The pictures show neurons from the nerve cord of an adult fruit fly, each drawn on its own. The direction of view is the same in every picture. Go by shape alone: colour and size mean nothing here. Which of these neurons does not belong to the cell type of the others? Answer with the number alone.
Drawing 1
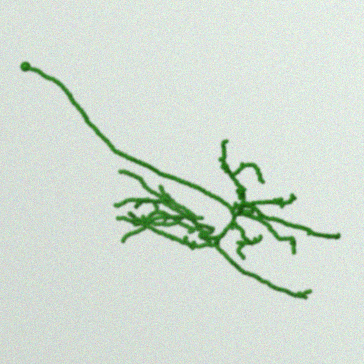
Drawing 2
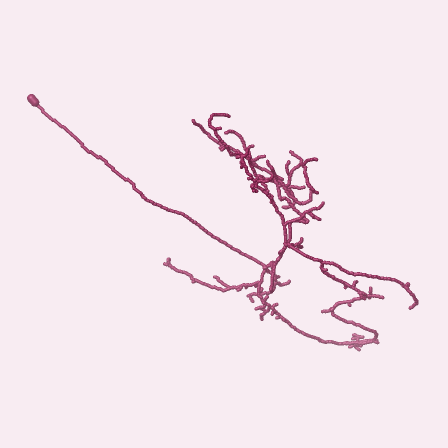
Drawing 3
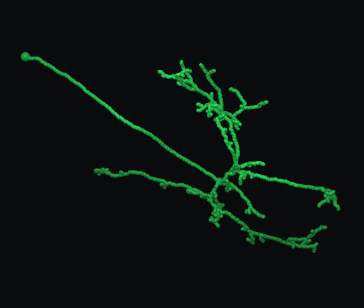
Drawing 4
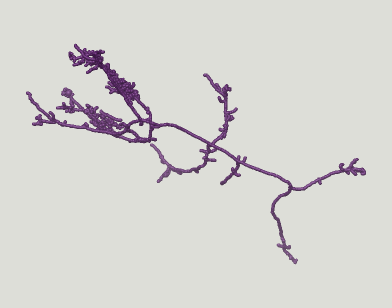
4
